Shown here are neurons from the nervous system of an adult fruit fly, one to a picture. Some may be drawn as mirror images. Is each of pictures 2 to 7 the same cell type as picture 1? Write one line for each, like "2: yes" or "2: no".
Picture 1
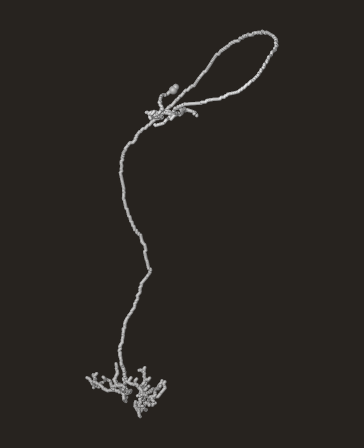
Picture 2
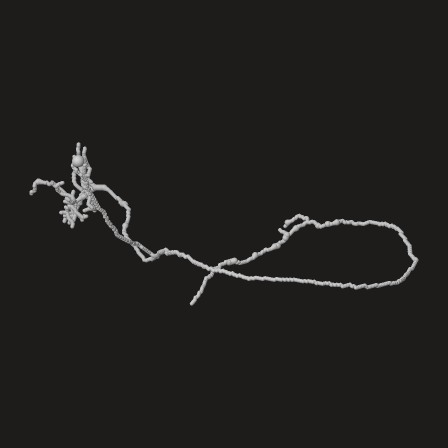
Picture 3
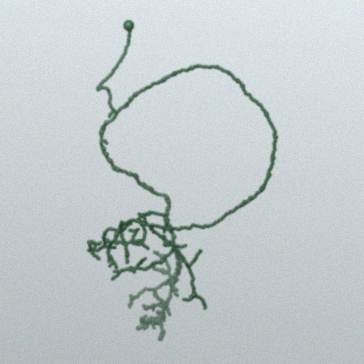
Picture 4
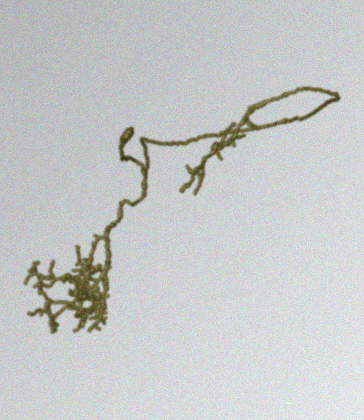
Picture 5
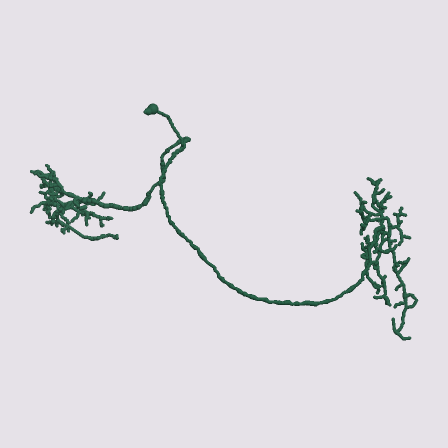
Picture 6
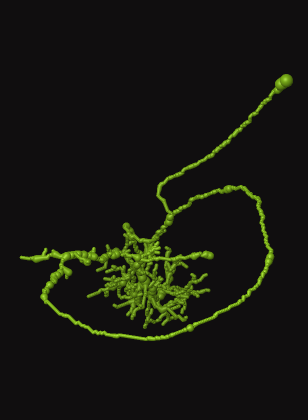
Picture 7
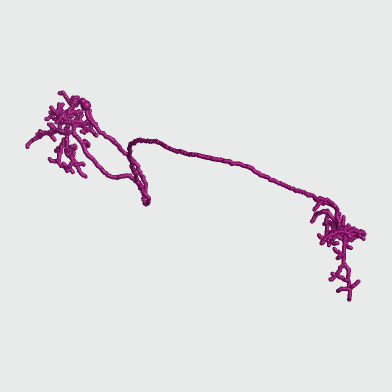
2: yes
3: no
4: yes
5: no
6: yes
7: no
